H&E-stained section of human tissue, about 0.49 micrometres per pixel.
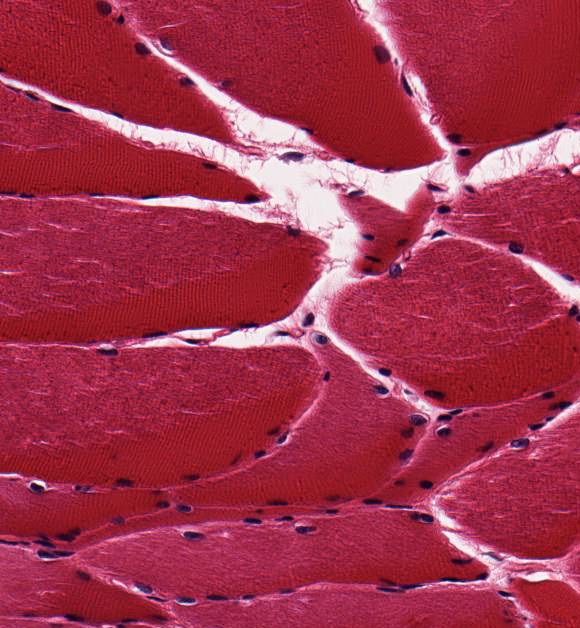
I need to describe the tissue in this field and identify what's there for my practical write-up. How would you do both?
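Fine cross-striations run across the length of the fibres. Their cytoplasm stains a deep, even red-pink. Each fibre carries many small, dark, oval nuclei strung along its margins, at the edges of the fibre rather than in its centre. The tissue is skeletal muscle.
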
